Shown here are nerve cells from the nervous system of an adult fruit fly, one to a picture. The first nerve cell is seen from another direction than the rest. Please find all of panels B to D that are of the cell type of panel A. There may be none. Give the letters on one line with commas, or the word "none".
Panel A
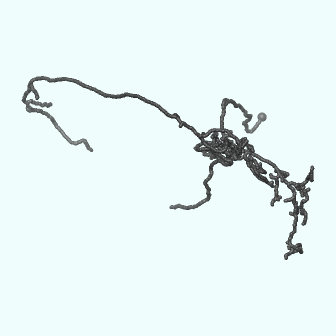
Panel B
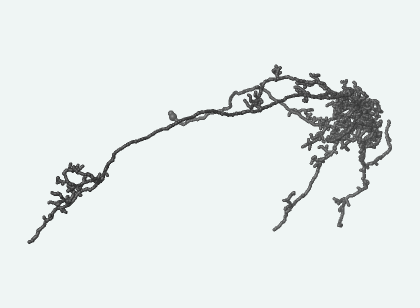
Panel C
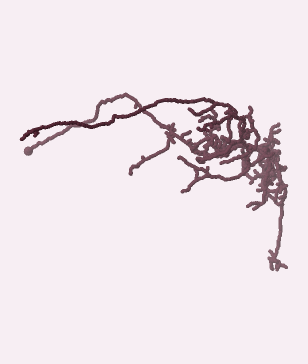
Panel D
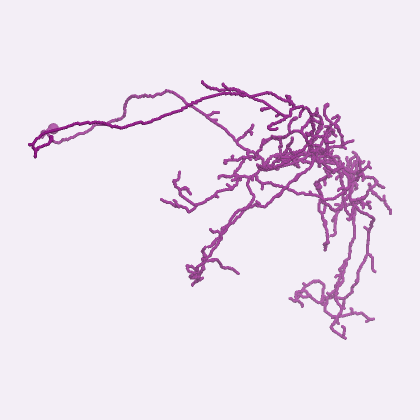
C, D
